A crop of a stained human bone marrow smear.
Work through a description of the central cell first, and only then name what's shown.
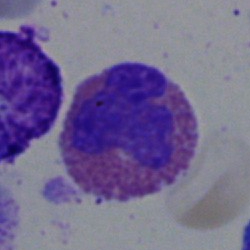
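Nucleus in upper part of cell, outline irregular and indented. Cytoplasm widest below nucleus, filled with coarse granules. Eosinophil.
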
